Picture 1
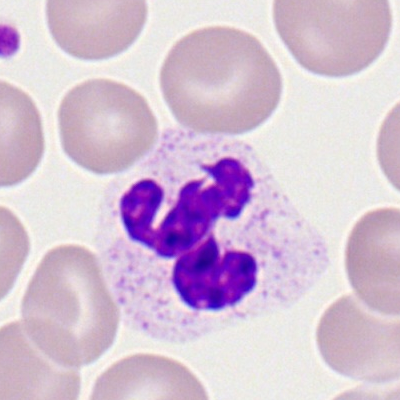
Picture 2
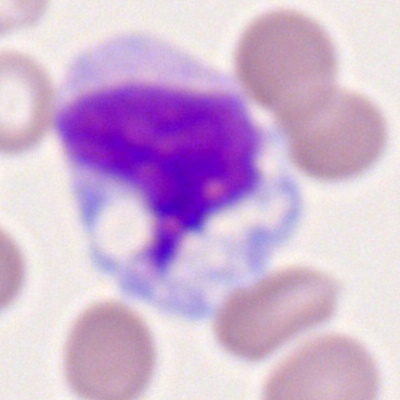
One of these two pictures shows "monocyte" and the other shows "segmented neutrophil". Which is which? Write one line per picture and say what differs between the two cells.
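The cell in picture 1 is a segmented neutrophil. No vacuoles are visible in the cytoplasm.
The cell in picture 2 is a monocyte. Many clear vacuoles fill the cytoplasm below the nucleus.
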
